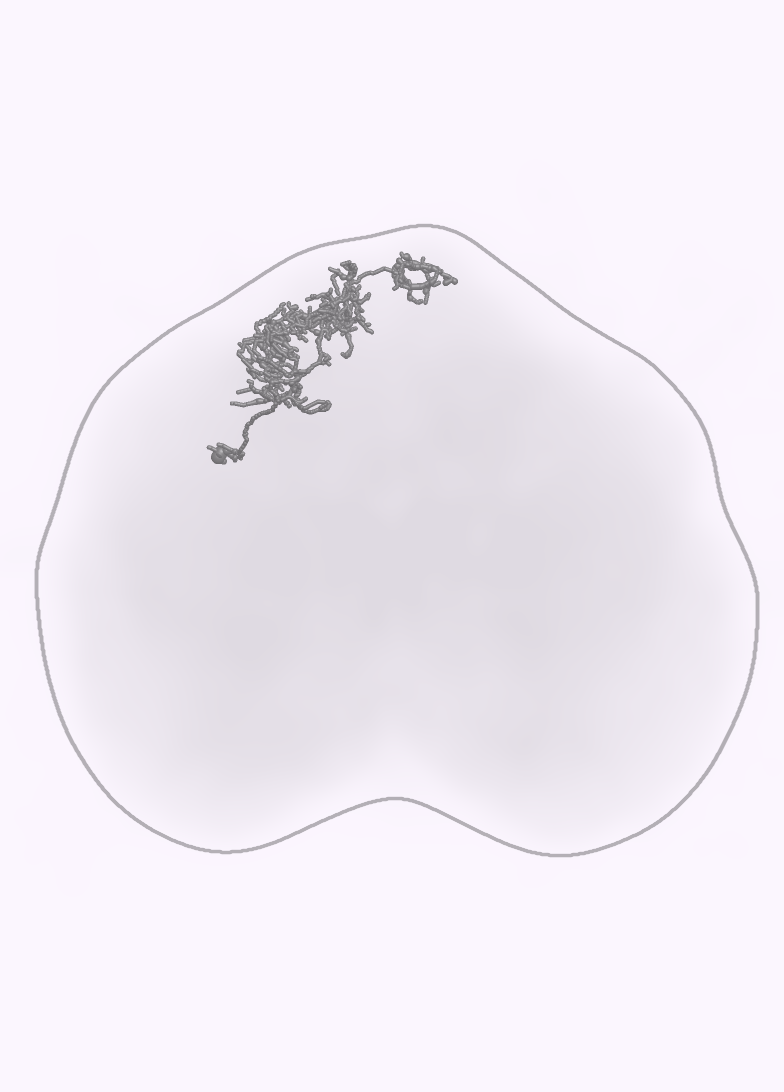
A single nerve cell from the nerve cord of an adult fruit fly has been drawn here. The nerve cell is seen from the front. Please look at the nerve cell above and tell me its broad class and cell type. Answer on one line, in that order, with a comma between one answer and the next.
nerve-cord intrinsic neuron, INXXX297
